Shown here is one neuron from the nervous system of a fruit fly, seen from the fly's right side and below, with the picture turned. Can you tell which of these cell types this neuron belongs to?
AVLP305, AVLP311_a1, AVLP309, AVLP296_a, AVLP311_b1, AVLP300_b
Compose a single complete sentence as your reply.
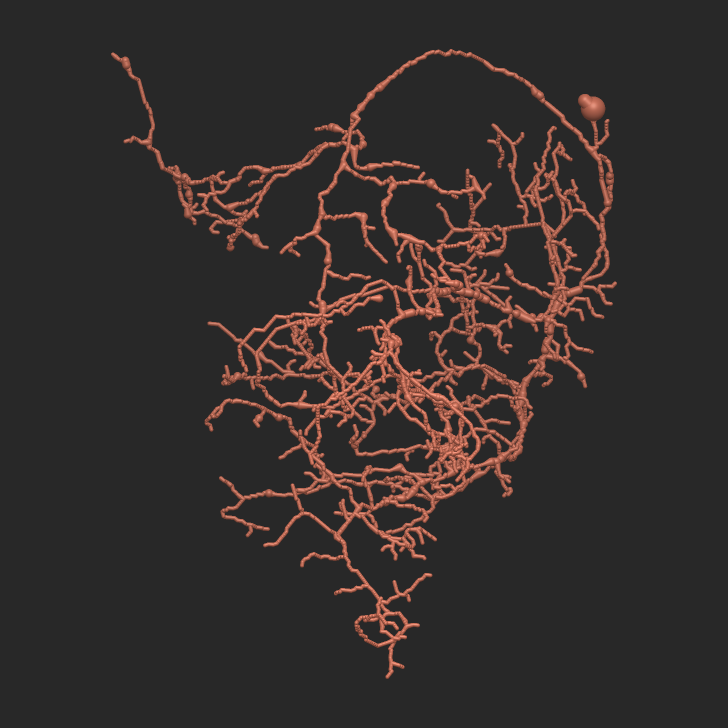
With respect to cell type, this neuron is AVLP300_b.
